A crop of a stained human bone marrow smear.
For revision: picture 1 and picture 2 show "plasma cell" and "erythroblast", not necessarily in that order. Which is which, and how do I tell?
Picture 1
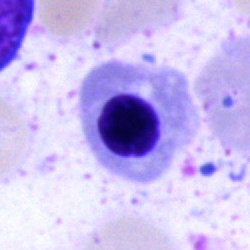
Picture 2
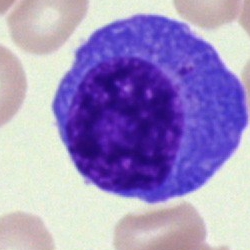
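Picture 1 is the erythroblast; picture 2 is the plasma cell. The outlines differ a bit: the erythroblast's is irregular with gentle bulges, and the plasma cell's is roughly round with a slightly wavy edge. The plasma cell's nucleus sits off-centre toward the left, with its wide rim of cytoplasm broadest on the right, while the erythroblast has a broad band of cytoplasm all the way round.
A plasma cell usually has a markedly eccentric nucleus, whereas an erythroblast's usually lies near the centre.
The erythroblast's cytoplasm is a pale greyish blue, and the plasma cell's is deep blue.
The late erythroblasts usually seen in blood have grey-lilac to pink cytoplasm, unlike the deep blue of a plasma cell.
Just right of the plasma cell's nucleus there's a paler zone of cytoplasm.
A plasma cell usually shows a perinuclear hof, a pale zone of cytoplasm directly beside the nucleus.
The plasma cell's chromatin is coarse and clumped, while the erythroblast's is dense and very dark purple, with no nucleoli visible and no granules in its cytoplasm.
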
